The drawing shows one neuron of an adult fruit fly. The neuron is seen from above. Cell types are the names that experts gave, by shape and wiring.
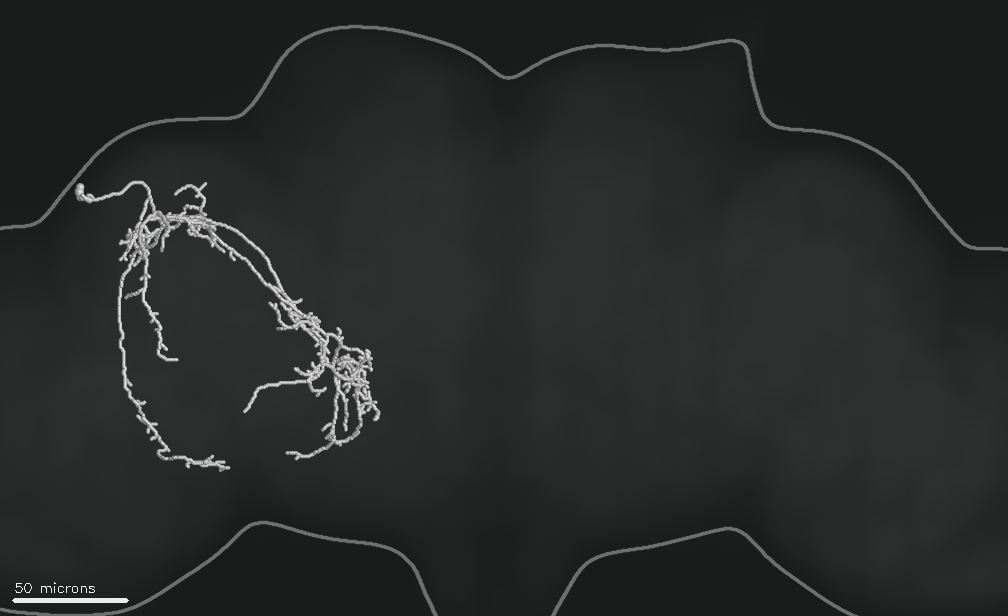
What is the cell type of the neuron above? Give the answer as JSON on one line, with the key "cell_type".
{"cell_type": "CL089_b"}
